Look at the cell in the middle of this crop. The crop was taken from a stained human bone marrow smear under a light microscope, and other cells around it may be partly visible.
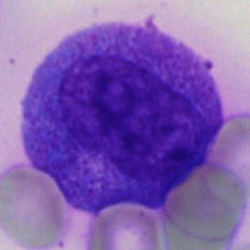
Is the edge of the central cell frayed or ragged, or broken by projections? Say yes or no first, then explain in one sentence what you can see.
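Yes. A tiny knob projects from the top edge of the cell.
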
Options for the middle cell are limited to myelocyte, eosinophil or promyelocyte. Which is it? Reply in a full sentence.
The cell under consideration, at the middle of the crop, is a promyelocyte.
